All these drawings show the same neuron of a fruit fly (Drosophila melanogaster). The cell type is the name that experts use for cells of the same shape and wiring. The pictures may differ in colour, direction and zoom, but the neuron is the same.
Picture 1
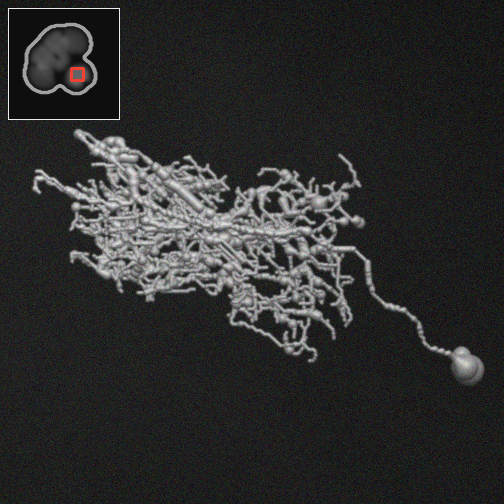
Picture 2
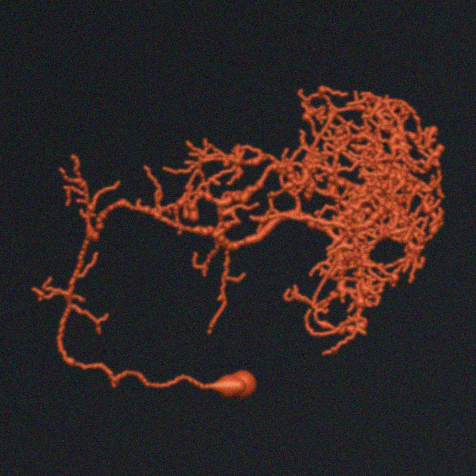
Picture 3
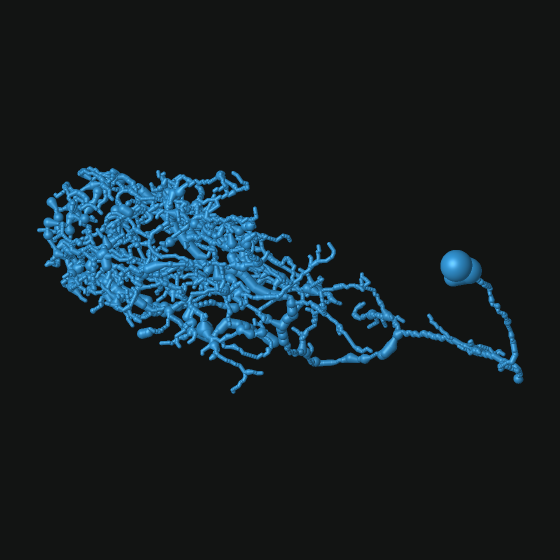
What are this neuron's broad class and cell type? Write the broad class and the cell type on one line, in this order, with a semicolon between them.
nerve-cord intrinsic neuron; INXXX239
